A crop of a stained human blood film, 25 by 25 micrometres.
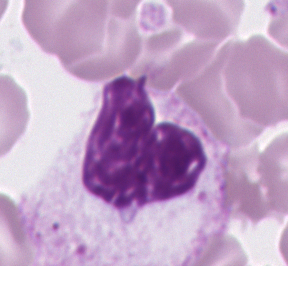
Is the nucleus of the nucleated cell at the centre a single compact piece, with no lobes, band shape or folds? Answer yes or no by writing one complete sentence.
No, this cell's nucleus is lobed instead of forming a single mass.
